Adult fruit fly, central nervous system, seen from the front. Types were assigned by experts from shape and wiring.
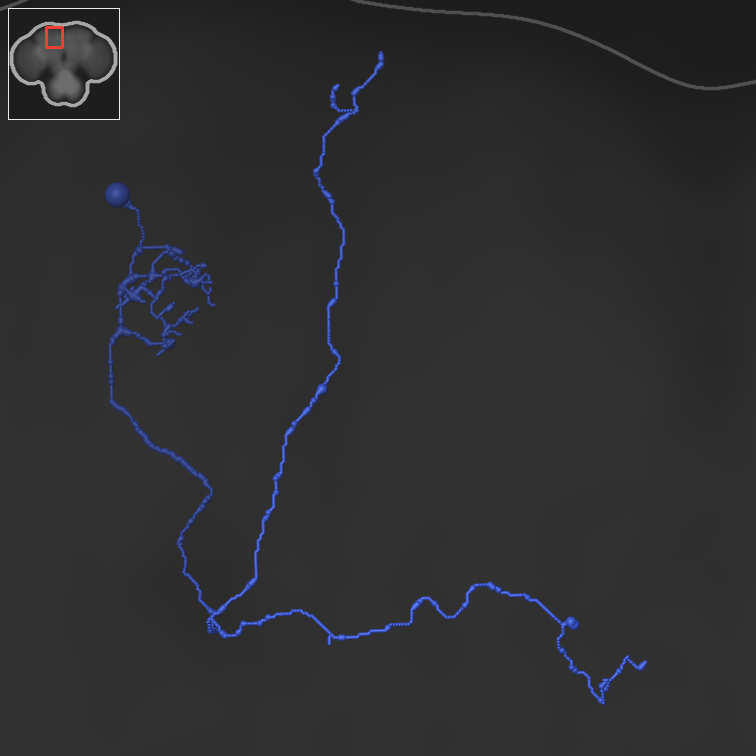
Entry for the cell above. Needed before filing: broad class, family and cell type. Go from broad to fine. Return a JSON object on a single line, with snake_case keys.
{"broad_class": "central-brain intrinsic neuron", "family": "class Kenyon Cell", "cell_type": "KCab-m"}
